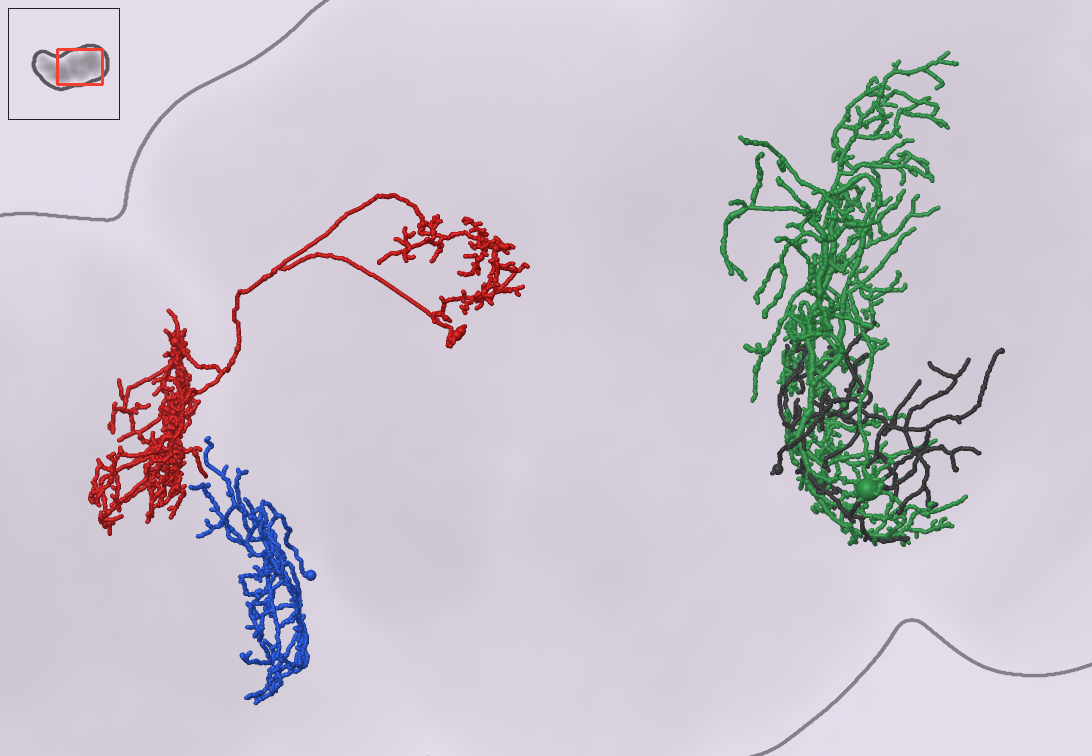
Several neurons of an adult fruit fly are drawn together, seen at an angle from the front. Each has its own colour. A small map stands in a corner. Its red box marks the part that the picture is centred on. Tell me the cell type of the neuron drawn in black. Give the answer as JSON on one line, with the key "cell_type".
{"cell_type": "Li35"}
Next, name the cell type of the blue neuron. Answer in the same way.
{"cell_type": "Li18a"}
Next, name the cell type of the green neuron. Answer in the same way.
{"cell_type": "LoVP49"}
